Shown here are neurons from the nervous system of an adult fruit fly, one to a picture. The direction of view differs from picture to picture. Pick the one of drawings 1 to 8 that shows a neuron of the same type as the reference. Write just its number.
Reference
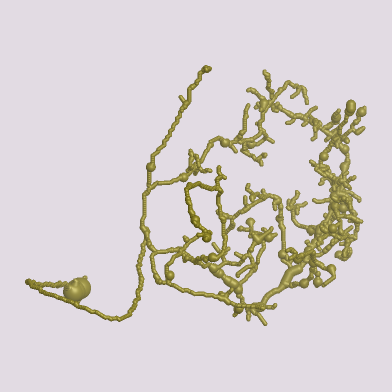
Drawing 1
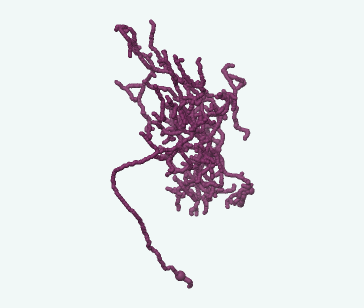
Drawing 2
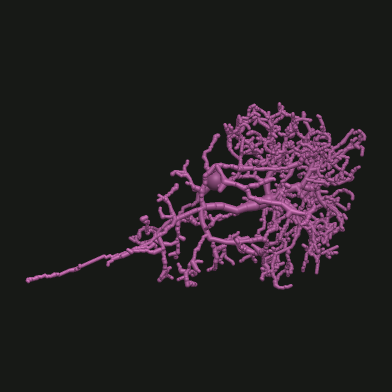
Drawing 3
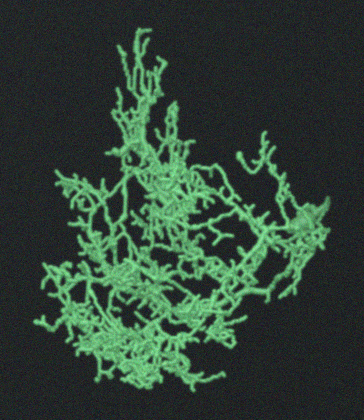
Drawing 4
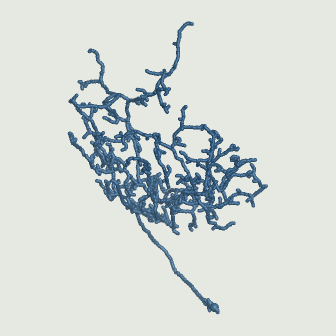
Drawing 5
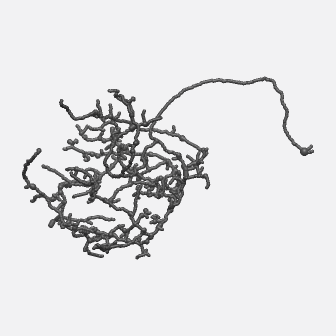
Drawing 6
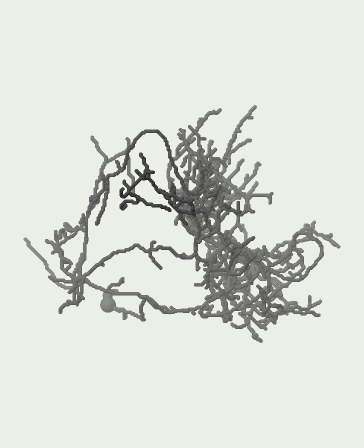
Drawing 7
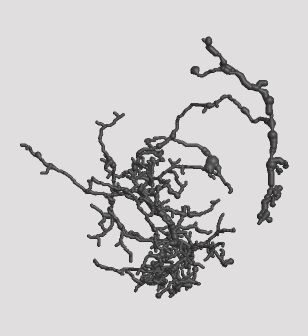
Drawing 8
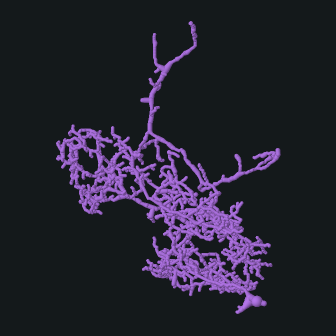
5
